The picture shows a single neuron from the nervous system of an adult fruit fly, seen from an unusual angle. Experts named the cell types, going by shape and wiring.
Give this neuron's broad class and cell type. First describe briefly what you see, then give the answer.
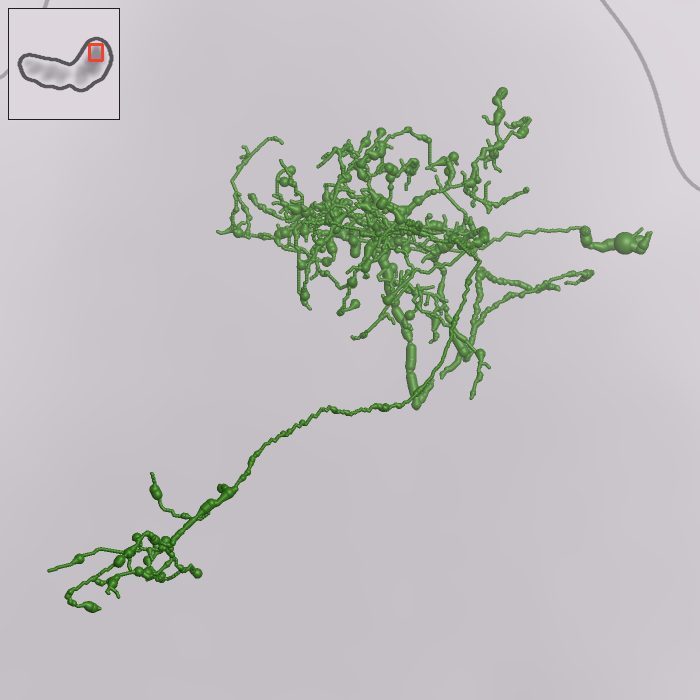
As drawn here it is about as wide as it is tall. This is a central-brain intrinsic neuron. The cell type is SIP019.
